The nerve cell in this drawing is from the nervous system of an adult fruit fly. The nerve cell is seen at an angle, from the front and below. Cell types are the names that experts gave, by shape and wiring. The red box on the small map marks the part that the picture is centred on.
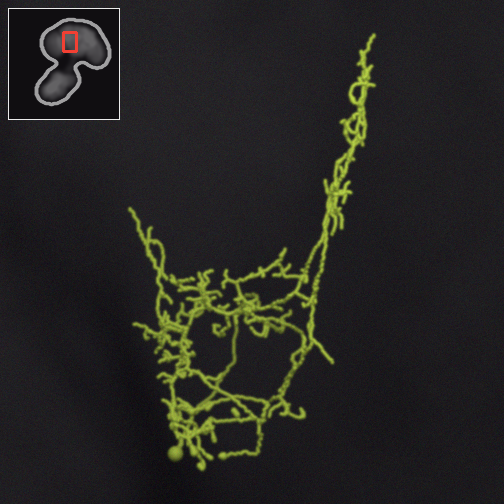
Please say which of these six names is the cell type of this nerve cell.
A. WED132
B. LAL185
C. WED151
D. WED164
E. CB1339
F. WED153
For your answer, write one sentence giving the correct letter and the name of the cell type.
For cell type, option A, WED132, applies to the nerve cell.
